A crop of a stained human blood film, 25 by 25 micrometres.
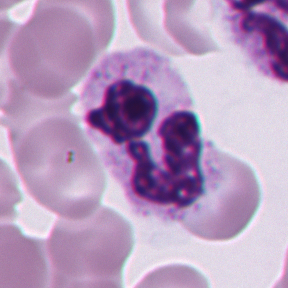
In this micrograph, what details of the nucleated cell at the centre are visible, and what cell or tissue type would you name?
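Notice how coarsely the dark purple chromatin is clumped. The cytoplasm is plentiful and pale pinkish-lilac, with fine, small pinkish-purple granules scattered through it and no vacuoles to be seen. This is a segmented neutrophil.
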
